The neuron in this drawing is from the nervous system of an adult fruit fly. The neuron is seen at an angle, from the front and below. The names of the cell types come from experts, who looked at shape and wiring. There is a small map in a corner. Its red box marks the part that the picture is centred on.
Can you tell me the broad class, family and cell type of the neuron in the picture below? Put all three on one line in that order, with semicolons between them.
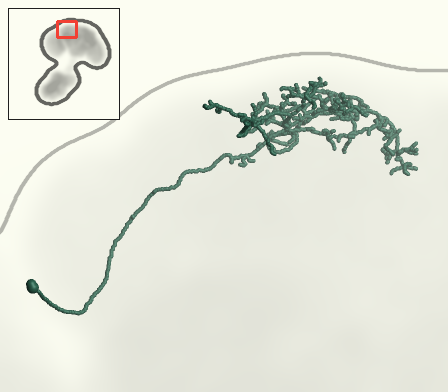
central-brain intrinsic neuron; hemilineage SLPpl3; SLP347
